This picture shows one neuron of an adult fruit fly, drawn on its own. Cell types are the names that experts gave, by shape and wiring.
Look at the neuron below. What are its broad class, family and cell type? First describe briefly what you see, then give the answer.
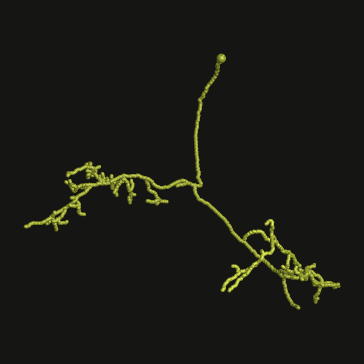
The cell body is at the top of the picture. As drawn here it is about as wide as it is tall. It is a central-brain intrinsic neuron. Its family is hemilineage LALa1_posterior. The cell type is WEDPN17_a1.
